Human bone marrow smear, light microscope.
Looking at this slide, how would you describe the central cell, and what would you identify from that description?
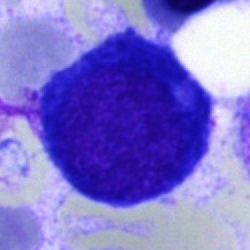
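Roughly round outline, with a slightly irregular, bumpy edge. The chromatin has a fine, evenly spread granular texture, there are no coloured granules anywhere, and a small pale streak sits near the upper right. That's a proerythroblast.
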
